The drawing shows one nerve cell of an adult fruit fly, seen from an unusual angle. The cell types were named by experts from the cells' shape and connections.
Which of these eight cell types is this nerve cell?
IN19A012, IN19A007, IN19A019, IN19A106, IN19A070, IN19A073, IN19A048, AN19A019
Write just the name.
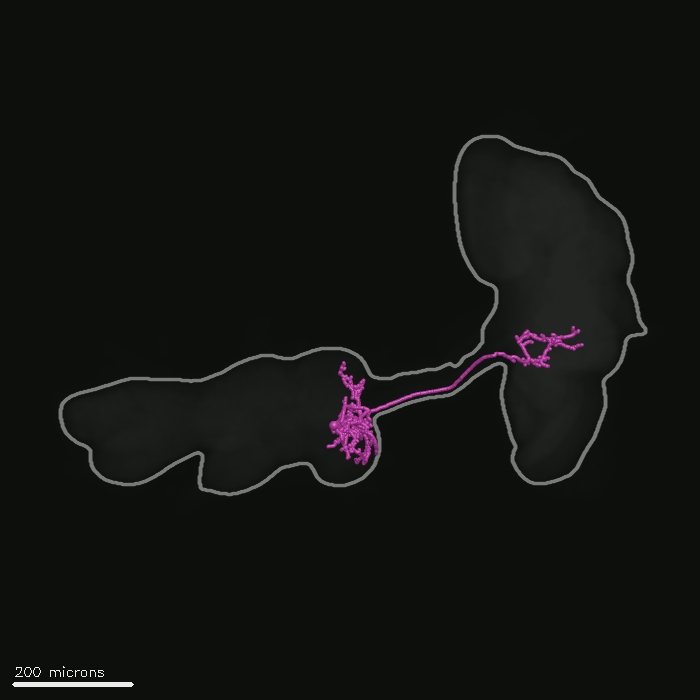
AN19A019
